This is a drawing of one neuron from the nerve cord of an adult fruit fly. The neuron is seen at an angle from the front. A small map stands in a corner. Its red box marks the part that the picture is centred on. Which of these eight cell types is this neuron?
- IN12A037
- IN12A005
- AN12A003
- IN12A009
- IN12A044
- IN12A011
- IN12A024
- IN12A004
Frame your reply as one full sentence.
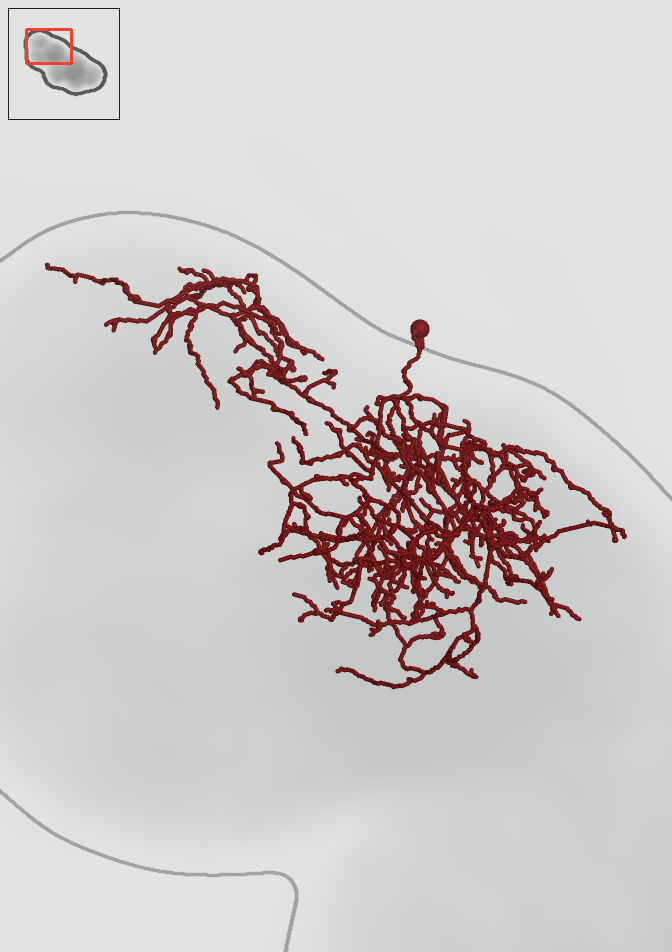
This neuron has been assigned cell type IN12A024.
